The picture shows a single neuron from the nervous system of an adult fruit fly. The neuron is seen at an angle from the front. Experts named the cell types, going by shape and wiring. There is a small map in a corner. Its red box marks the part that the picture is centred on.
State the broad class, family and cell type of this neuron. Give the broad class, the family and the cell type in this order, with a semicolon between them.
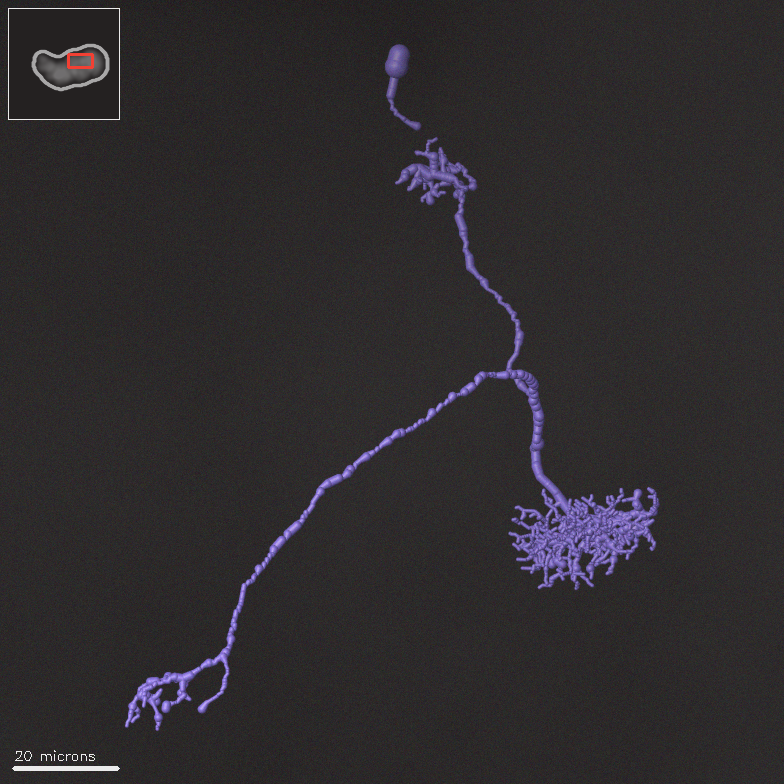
central-brain intrinsic neuron; class CX; EPG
